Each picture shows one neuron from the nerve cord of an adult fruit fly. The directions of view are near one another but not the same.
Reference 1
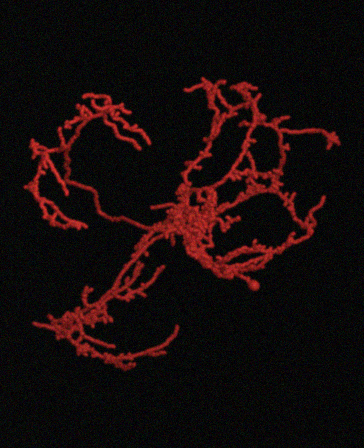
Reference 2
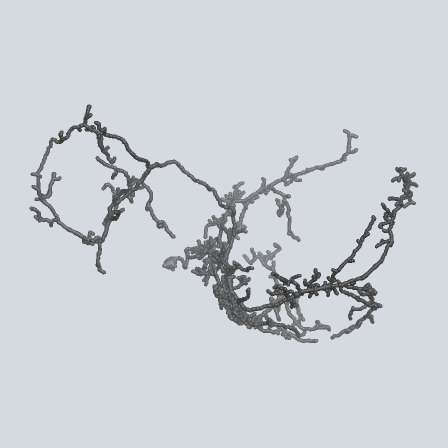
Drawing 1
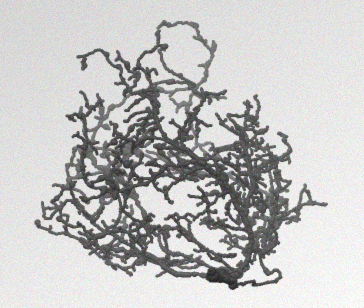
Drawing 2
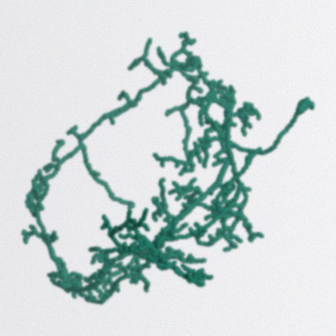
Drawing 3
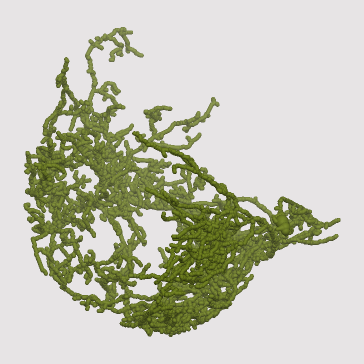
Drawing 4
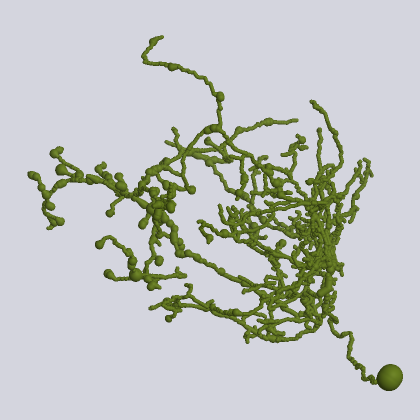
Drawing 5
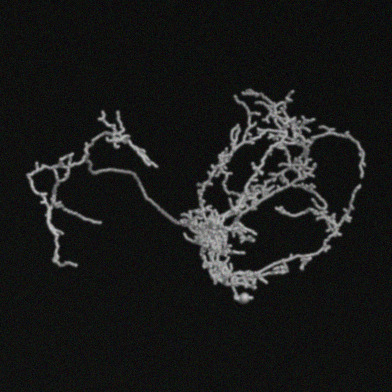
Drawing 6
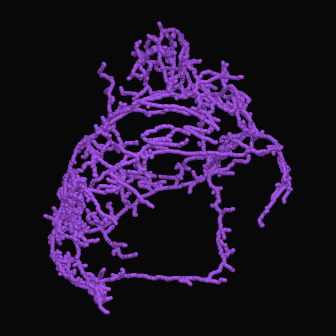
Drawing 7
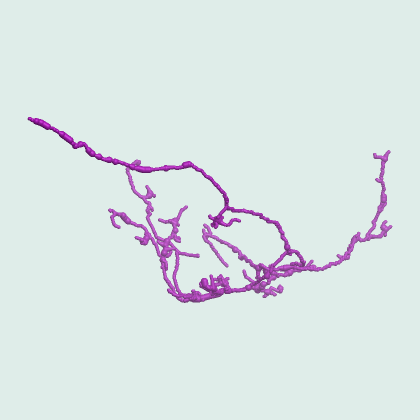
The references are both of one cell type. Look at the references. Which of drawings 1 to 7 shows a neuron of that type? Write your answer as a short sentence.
Drawing 5 is of the same cell type.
